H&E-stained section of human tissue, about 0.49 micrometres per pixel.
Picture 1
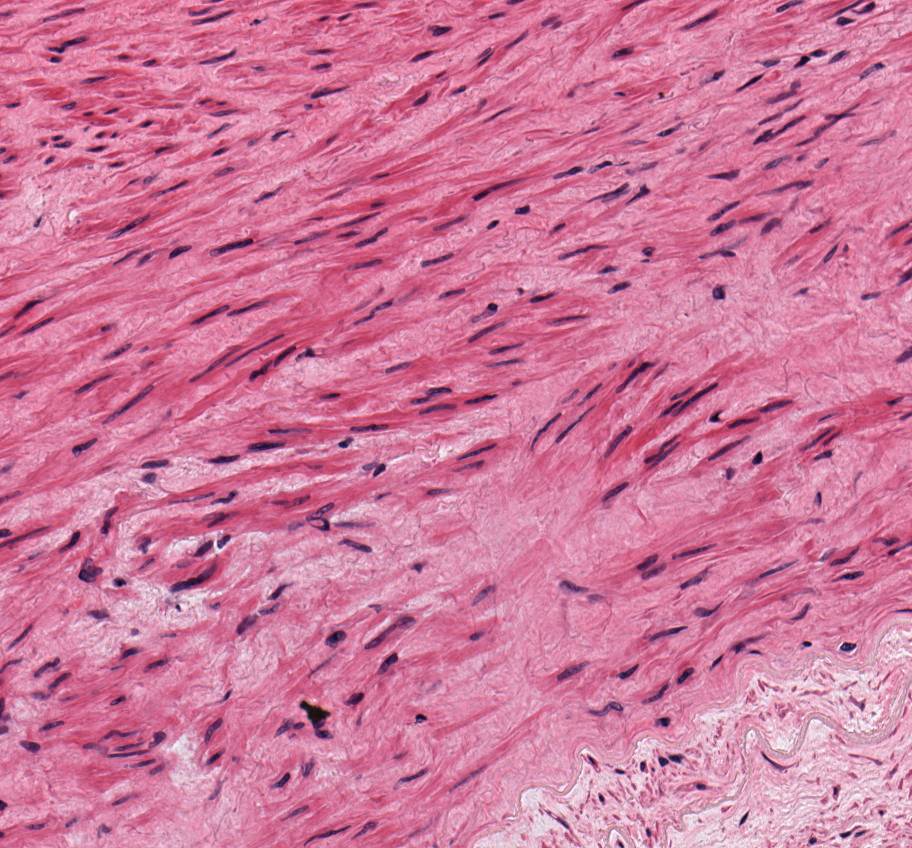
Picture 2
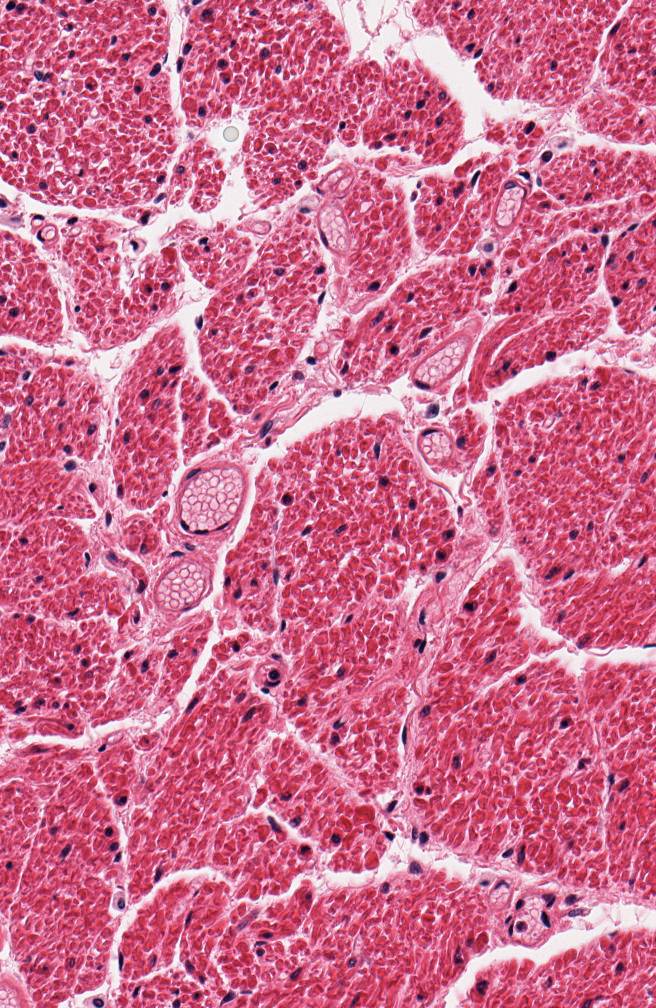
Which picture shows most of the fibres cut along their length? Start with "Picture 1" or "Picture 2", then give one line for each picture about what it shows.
Picture 1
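In picture 1: Bundles of spindle cells fill most of the field and run in parallel, sloping upward from left to right.
In picture 2: Most muscle fibres are cut across, appearing as small rounded red profiles.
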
